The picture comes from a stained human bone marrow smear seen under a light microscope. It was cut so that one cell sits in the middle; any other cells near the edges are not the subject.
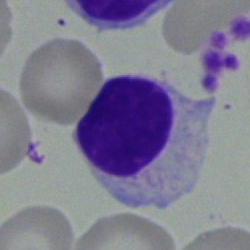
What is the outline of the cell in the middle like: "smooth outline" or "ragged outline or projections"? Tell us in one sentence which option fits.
Rough rather than smooth is the outline of this cell.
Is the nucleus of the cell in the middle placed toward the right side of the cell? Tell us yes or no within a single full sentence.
No, this cell has its nucleus set toward the left.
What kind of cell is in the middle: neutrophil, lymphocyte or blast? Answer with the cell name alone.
lymphocyte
